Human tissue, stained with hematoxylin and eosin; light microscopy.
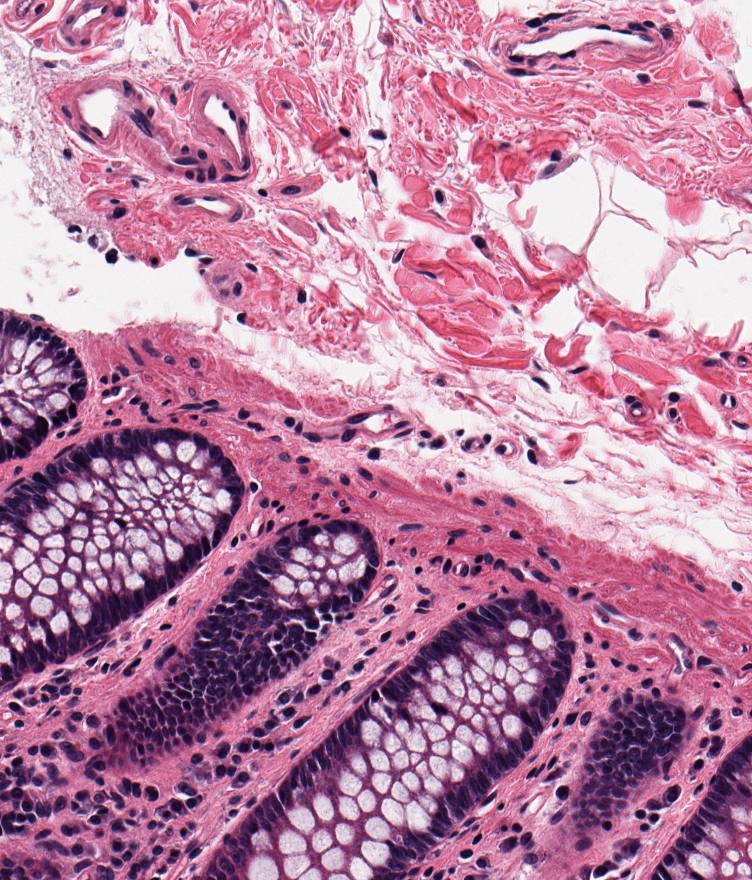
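Sigmoid colon. Lower half glandular, upper half loose pink connective tissue, divided by a boundary running diagonally, upper left to lower right. Mostly goblet cells line the crypts, their clear mucin vacuoles a honeycomb. Dark purple epithelial nuclei crowd each crypt's outer edge. Thin pink smooth muscle parallels the boundary just beyond the crypt bases.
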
